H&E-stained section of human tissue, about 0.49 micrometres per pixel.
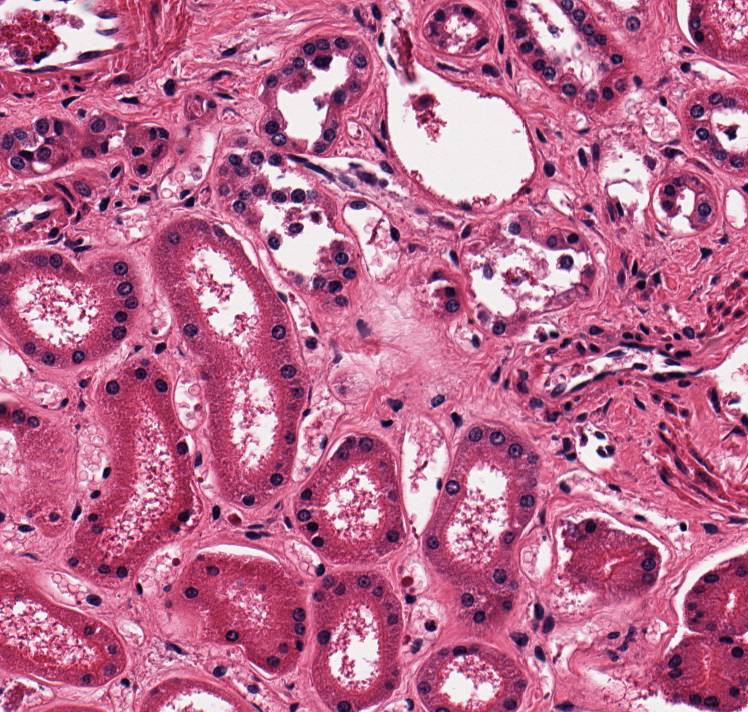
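Renal cortex, filled with closely packed tubules cut mostly in round and oval cross-section. In the lower left half, single-layered cuboidal to low columnar cells with deeply eosinophilic granular cytoplasm line them. Upper middle tubules have paler, vacuolated cytoplasm, with loose cells and debris in their lumens.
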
